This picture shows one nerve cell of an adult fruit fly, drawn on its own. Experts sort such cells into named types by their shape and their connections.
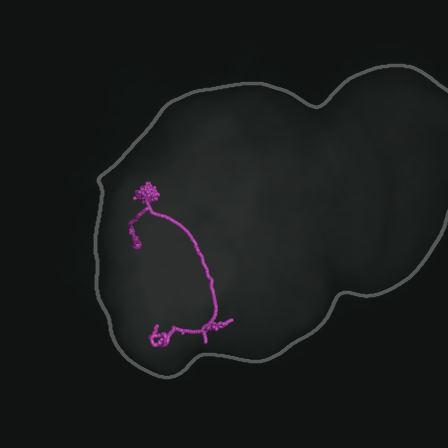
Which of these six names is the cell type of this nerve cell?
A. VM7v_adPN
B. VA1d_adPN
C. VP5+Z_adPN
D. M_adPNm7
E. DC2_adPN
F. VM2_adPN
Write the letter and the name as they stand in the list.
F. VM2_adPN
